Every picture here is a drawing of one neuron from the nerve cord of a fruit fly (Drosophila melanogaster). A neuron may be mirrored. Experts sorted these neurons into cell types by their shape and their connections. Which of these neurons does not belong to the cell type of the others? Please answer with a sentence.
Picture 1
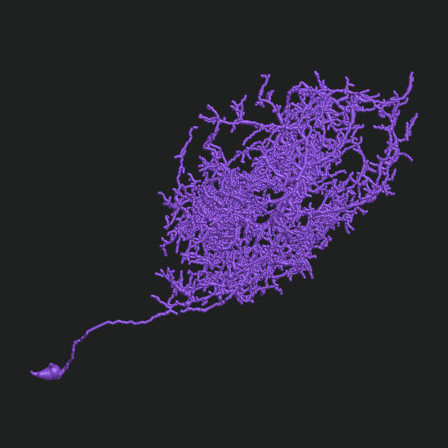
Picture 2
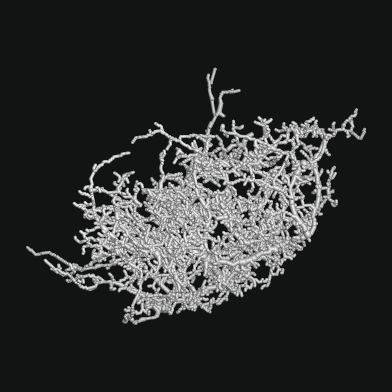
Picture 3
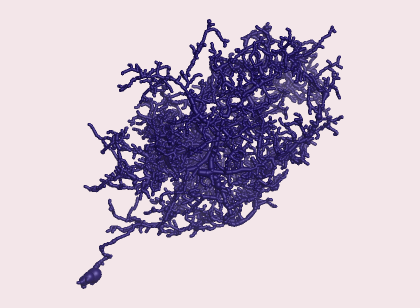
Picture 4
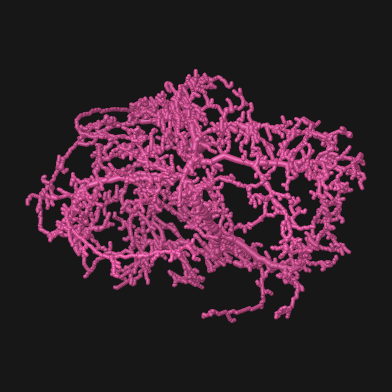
Picture 4 is the odd one out.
